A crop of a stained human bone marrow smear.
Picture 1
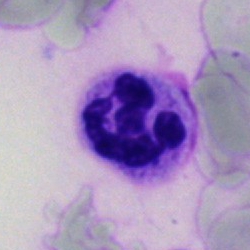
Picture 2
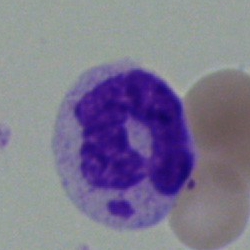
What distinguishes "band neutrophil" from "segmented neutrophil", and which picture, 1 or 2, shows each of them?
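The first picture shows a segmented neutrophil, the second a band neutrophil. Start with the outlines: the segmented neutrophil is roughly round with a smooth border, while the band neutrophil is a smooth oval. In the band neutrophil, the nucleus closes into a ring around a pale hole in the middle.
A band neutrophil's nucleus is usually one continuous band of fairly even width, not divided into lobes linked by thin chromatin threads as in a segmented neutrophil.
In the segmented neutrophil, notice the chromatin, dark purple and densely clumped. Some things are shared: neither nucleus shows a nucleolus, and red cells lie against the right side of each cell, pale ones beside the segmented neutrophil and a single one touching the band neutrophil. Bear in mind that the first picture is slightly soft in focus.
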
